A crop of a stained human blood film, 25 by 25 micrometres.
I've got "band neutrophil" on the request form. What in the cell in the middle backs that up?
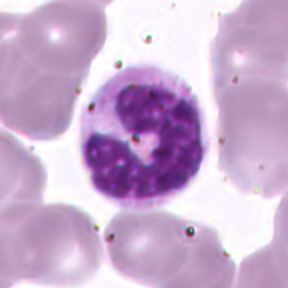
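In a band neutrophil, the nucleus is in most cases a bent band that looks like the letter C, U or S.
Here the nucleus is a thick curved band bent around a pale central hollow, with its opening towards the left, which goes with that bent-band form.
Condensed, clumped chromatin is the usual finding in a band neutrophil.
The nuclear chromatin in this cell is dark purple and coarsely clumped, which fits as well. Beyond that, the cytoplasm is pale pinkish-lilac, and its rim is widest on the upper left side of the cell.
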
